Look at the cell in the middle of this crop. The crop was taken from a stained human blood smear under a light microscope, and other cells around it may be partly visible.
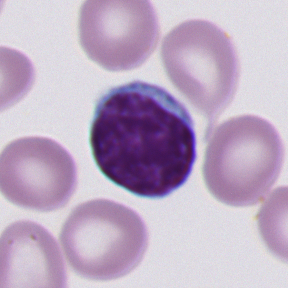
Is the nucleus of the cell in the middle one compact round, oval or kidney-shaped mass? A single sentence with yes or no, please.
Yes, its nucleus forms a single compact mass of round, oval or kidney shape.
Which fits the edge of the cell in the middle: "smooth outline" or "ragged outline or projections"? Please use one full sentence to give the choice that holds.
The outline of this cell is free of projections and smooth.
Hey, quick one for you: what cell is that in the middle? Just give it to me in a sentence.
The cell at the heart of this crop is a typical lymphocyte.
